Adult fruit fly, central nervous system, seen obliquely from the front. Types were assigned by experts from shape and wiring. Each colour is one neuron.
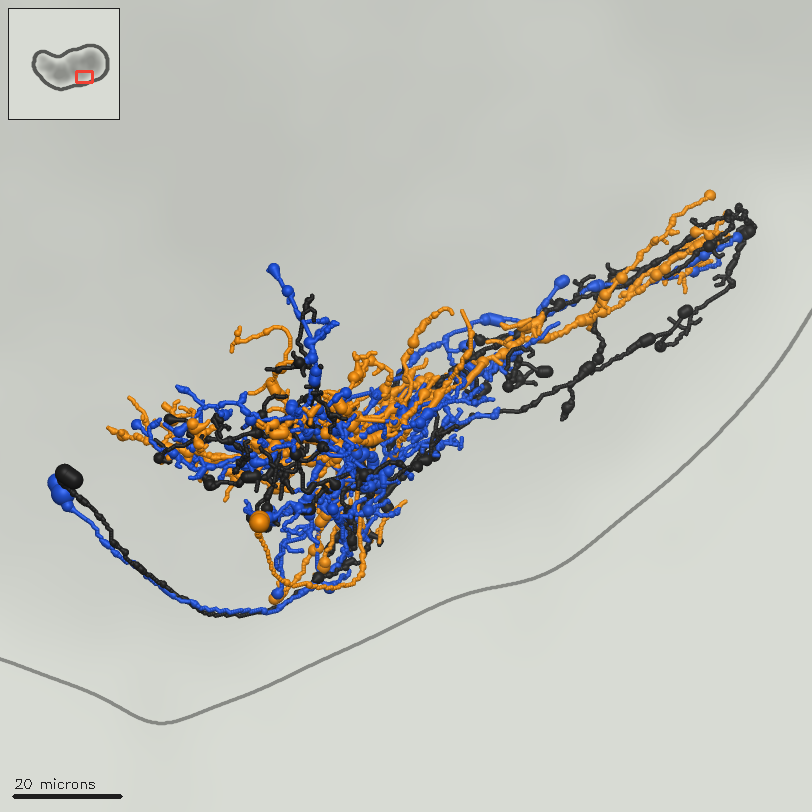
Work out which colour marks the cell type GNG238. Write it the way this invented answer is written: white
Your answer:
orange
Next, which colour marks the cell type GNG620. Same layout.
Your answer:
blue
